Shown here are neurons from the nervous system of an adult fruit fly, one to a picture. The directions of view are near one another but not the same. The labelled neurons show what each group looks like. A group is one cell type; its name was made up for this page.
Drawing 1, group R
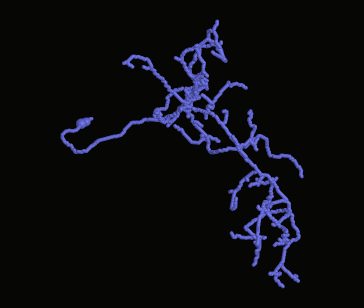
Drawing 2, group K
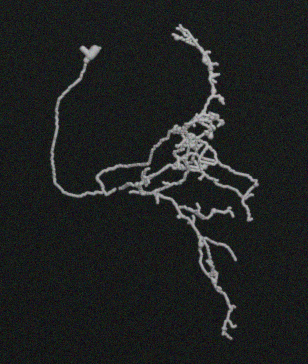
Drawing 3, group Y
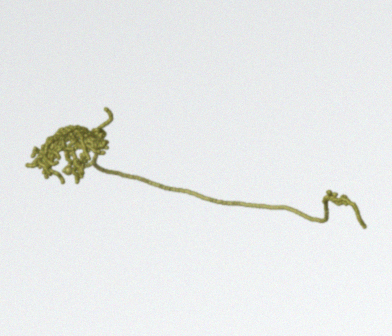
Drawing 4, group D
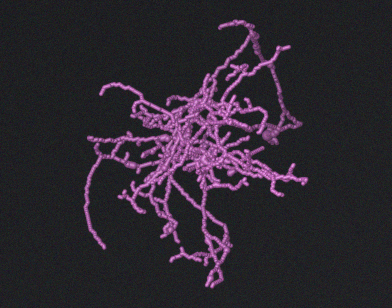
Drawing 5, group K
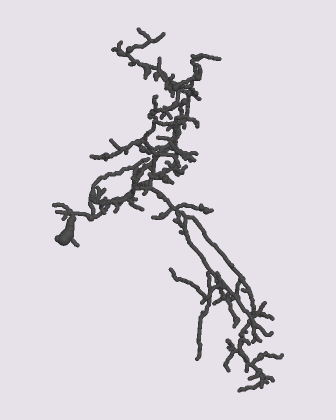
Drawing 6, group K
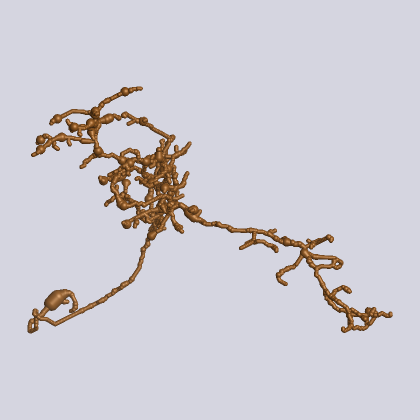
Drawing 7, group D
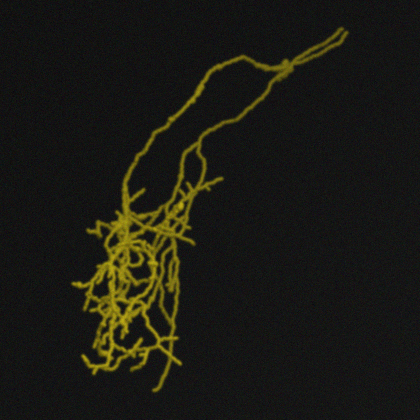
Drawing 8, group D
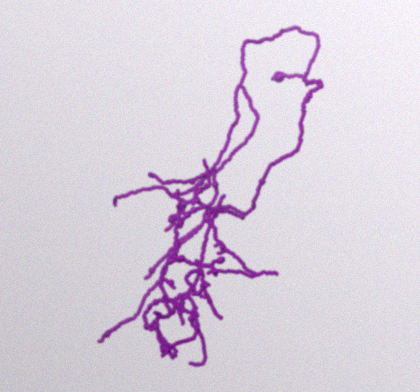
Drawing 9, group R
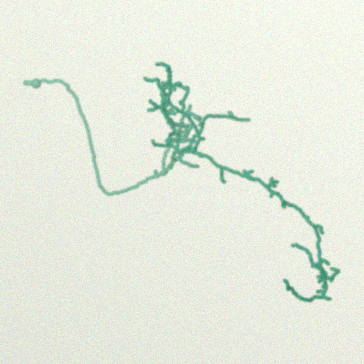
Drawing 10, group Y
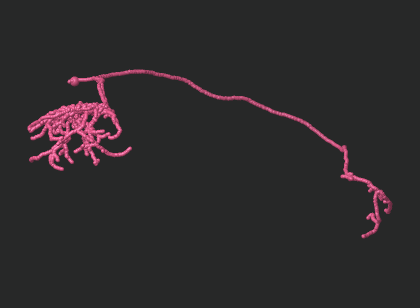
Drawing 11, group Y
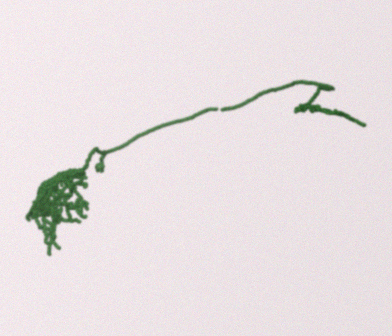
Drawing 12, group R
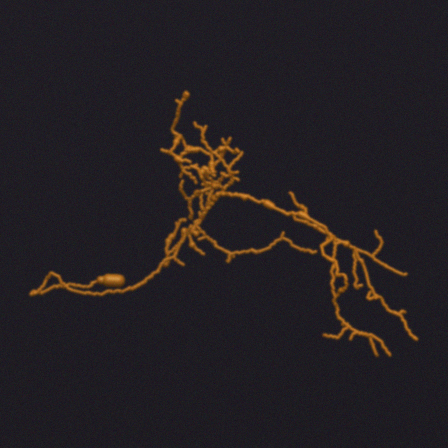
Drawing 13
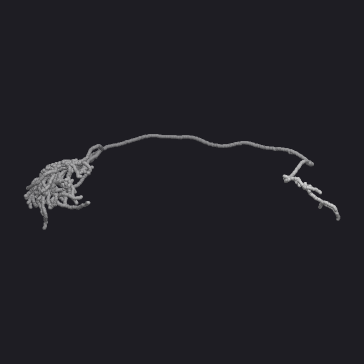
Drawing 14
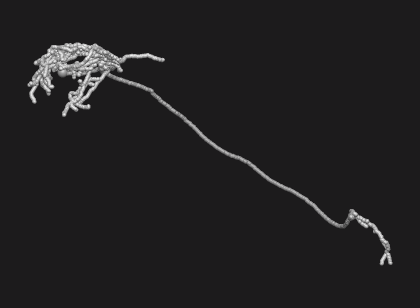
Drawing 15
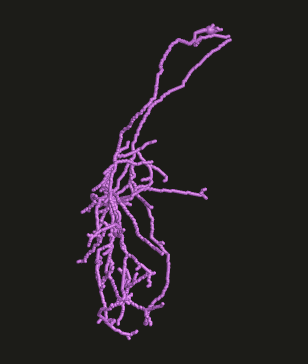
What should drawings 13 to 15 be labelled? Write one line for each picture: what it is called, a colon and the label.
13: group Y
14: group Y
15: group D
